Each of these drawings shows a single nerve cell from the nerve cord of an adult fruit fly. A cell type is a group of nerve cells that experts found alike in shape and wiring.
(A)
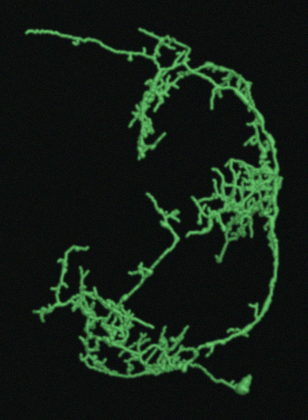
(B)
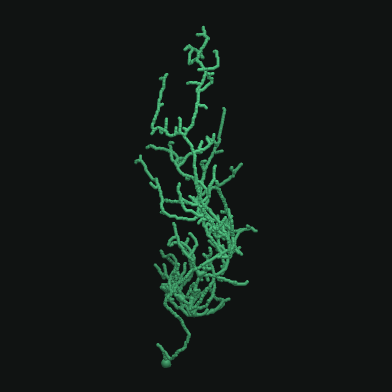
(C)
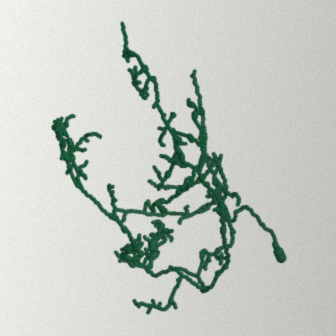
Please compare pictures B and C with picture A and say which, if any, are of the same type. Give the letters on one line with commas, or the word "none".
C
